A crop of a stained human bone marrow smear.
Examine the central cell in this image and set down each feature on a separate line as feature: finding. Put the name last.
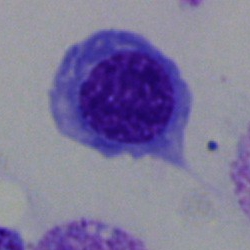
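Outline: irregular, drawn out into a tapering cytoplasmic tail toward the lower right
Nucleus: off-centre to the right, so the band of cytoplasm is wider on the left
Chromatin: coarse and clumped, small pale spots between darker patches
Cytoplasm: blue
Name: erythroblast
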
